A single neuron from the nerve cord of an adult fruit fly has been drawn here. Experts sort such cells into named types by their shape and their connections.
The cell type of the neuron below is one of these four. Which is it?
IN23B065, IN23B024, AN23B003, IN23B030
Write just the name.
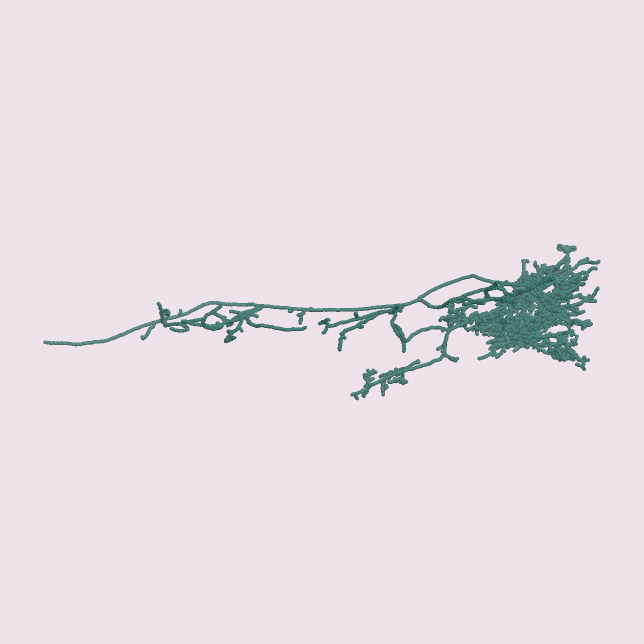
AN23B003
